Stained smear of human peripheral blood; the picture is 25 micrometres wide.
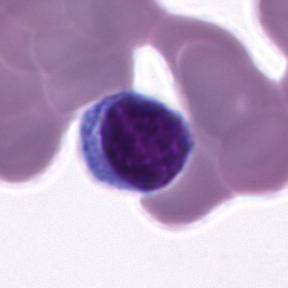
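Plasma cell at the centre of a stained peripheral blood smear. The roughly round cell has a smooth edge. Its nucleus is round to slightly oval, with neither lobes nor indentation. Blue cytoplasm wraps it in a crescent, broadest on the left, and shows no distinct coloured granules.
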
